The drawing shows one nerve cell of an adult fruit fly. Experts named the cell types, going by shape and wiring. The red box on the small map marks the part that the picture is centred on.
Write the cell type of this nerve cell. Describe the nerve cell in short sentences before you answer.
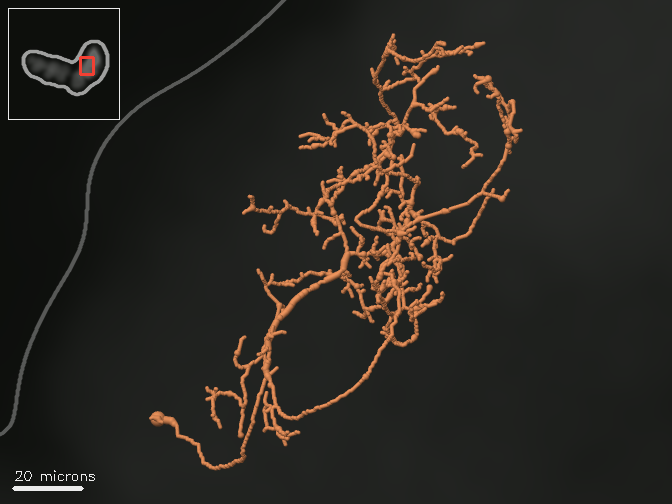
From top to bottom in the picture it spans about 130 microns. As drawn here it is about as wide as it is tall. It is a central-brain intrinsic neuron. It is of cell type SLP021.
